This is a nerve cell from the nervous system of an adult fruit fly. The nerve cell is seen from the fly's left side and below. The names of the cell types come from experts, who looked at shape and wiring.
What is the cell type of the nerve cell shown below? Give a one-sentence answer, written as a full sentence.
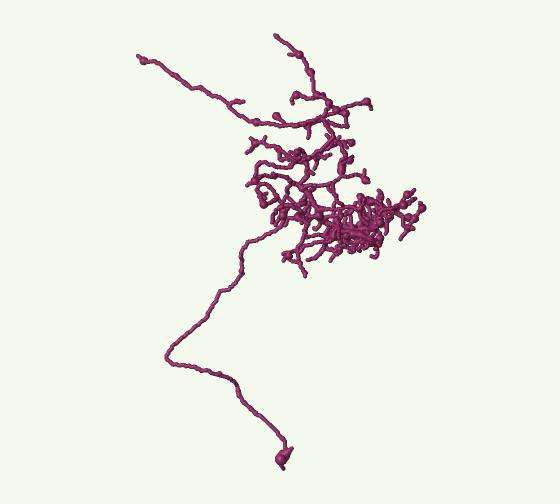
The cell type name for this nerve cell is WED056.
